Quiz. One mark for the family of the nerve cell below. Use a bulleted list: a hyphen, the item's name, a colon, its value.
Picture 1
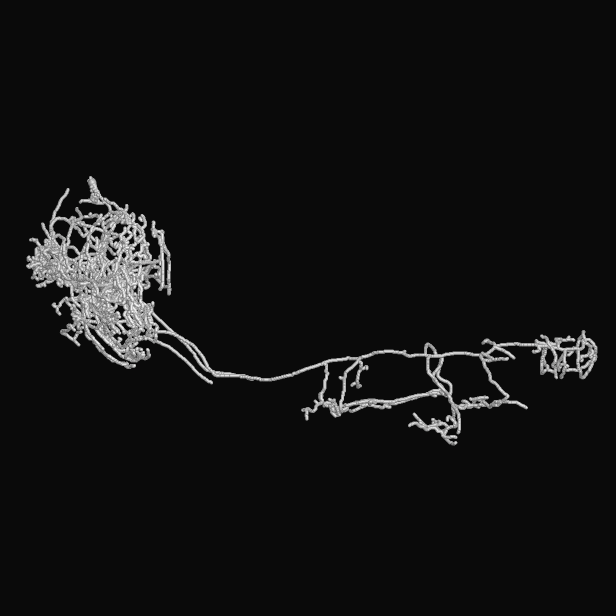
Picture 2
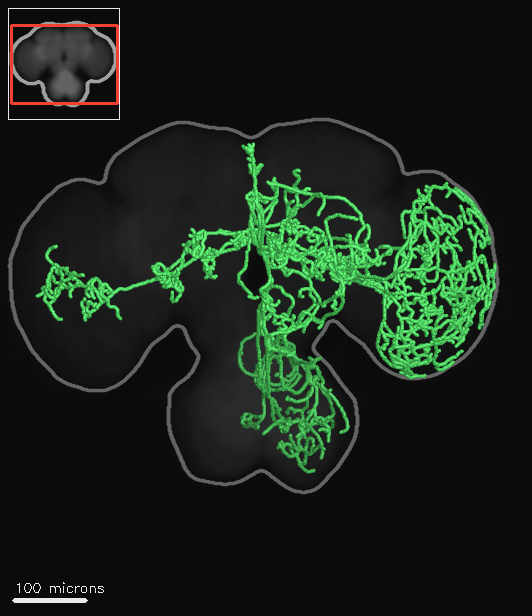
- family: DNc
